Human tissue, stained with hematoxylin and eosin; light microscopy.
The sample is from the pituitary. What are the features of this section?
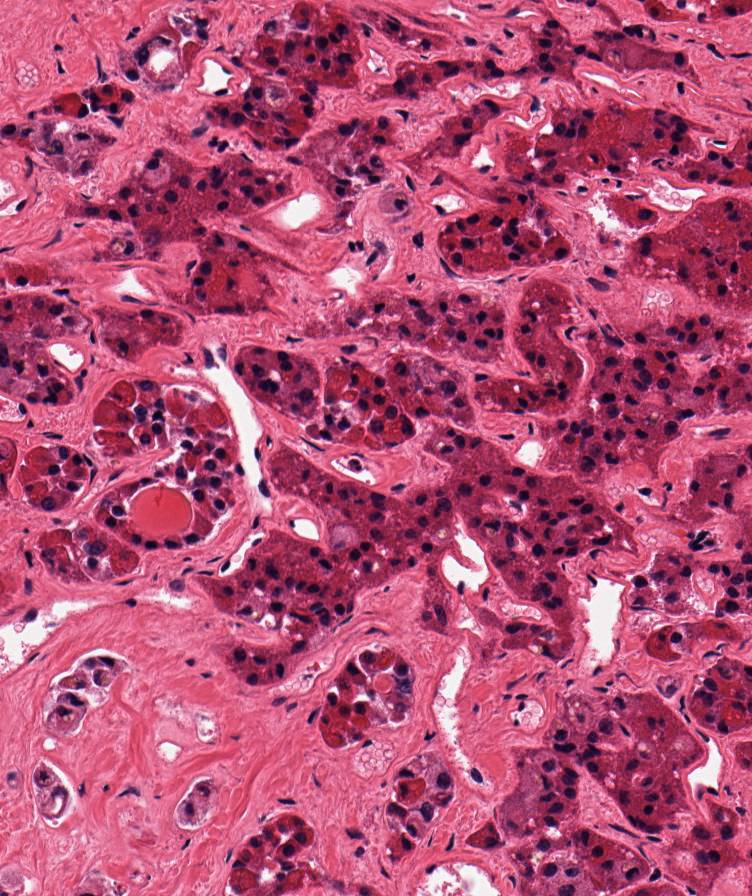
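Polygonal cells here have abundant, granular, deeply eosinophilic cytoplasm. Their nuclei are round to oval and dark, mostly one per cell. The stroma consists of dense pink collagen laid down in layered bands, with sparse thin fibroblast nuclei. Small slit-like empty spaces are scattered between the nests and trabeculae.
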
